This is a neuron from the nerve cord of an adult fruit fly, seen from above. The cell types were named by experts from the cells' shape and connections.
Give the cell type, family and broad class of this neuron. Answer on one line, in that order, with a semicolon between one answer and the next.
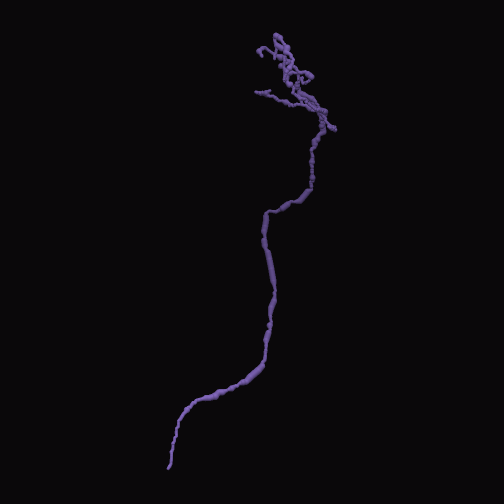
IN00A024; hemilineage 00A; nerve-cord intrinsic neuron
